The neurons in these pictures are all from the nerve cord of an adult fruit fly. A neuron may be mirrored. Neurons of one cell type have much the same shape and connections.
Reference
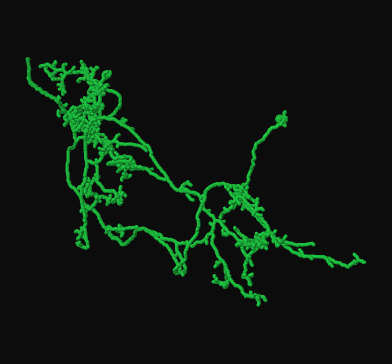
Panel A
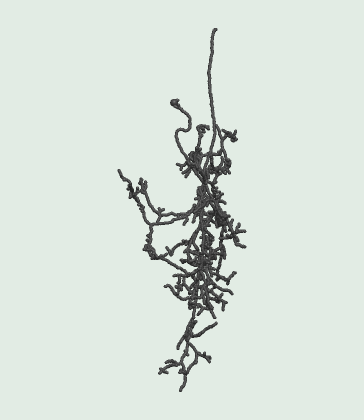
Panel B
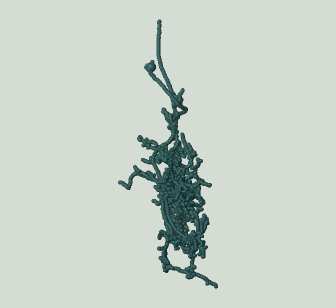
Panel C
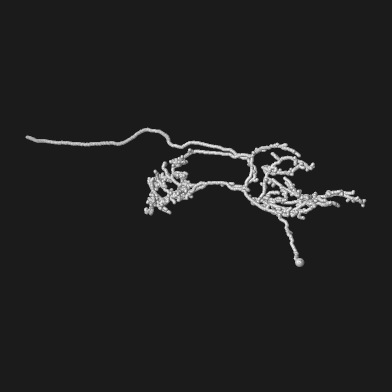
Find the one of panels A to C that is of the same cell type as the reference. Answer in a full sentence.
Panel C shows a neuron of the same cell type.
